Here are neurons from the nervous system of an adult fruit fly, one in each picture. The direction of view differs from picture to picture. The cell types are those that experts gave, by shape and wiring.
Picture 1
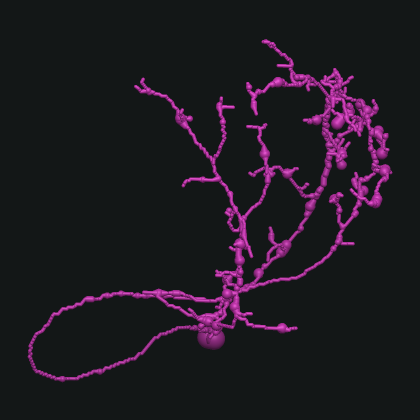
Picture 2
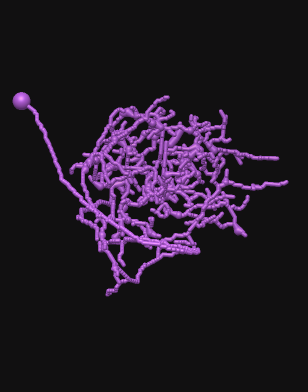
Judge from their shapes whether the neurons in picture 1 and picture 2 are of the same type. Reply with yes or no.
yes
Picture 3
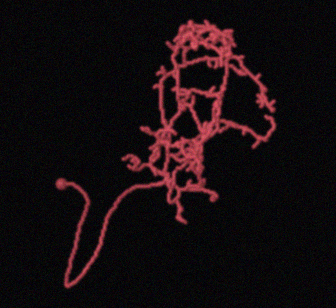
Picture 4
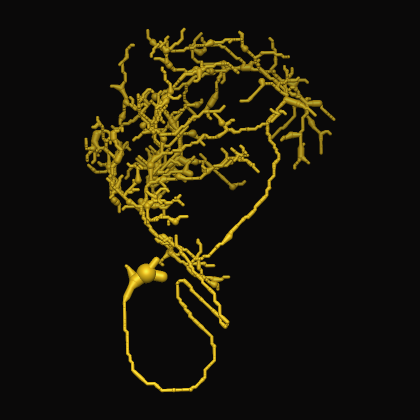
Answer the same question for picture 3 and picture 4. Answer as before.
no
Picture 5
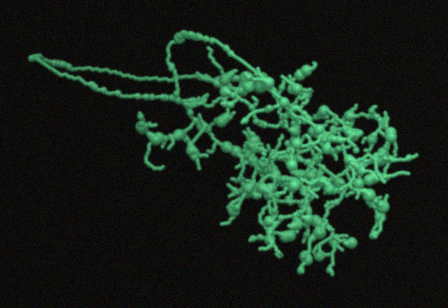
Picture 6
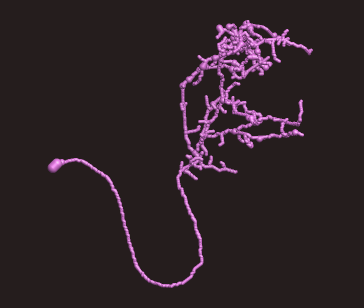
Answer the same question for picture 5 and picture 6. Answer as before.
no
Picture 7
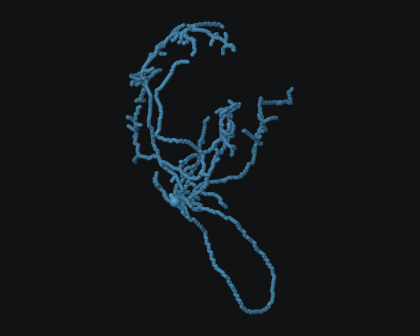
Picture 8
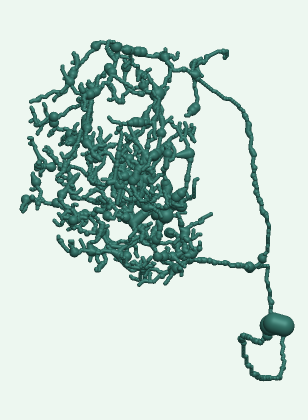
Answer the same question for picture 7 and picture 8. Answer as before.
no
